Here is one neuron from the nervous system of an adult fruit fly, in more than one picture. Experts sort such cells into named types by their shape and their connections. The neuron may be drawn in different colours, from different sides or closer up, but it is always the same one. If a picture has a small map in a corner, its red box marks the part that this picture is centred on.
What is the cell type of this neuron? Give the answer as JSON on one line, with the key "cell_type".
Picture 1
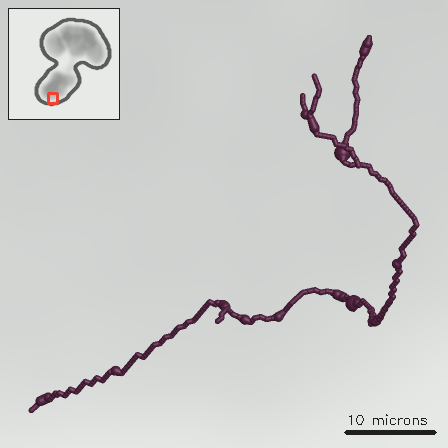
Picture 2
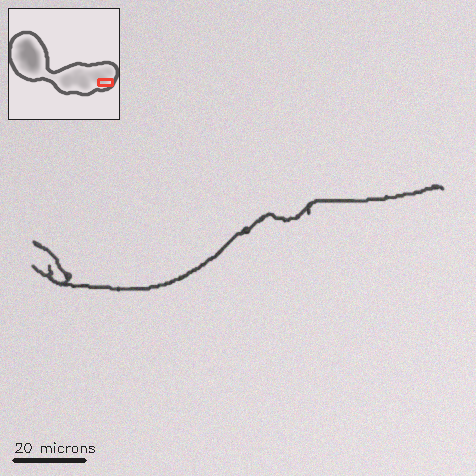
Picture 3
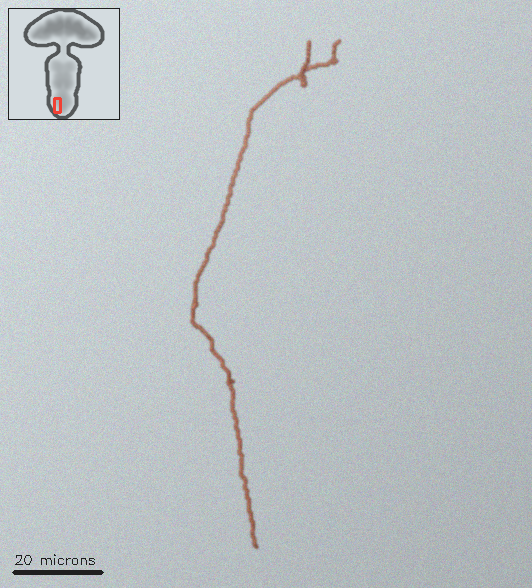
{"cell_type": "SNta42"}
